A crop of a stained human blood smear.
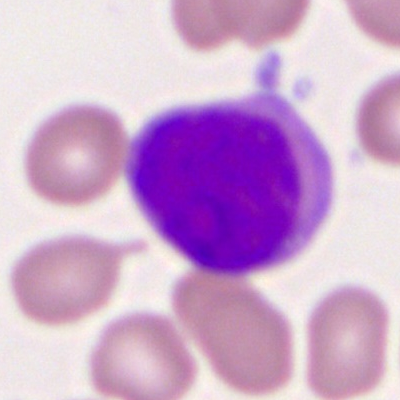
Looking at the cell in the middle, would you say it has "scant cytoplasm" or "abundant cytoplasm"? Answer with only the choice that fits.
Scant cytoplasm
